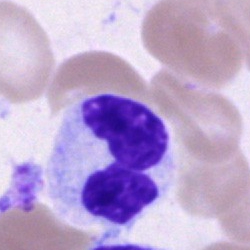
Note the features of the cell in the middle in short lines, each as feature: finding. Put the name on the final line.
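Lobes: upper larger than lower
Chromatin: dark purple, dense, a few small paler patches
Cytoplasm: pale greyish-blue
Cytoplasm extent: widest left of nucleus
Cell: segmented neutrophil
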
